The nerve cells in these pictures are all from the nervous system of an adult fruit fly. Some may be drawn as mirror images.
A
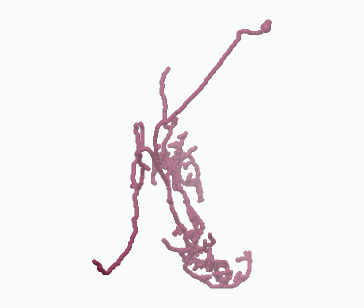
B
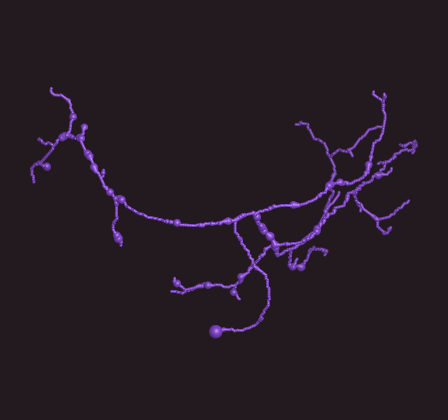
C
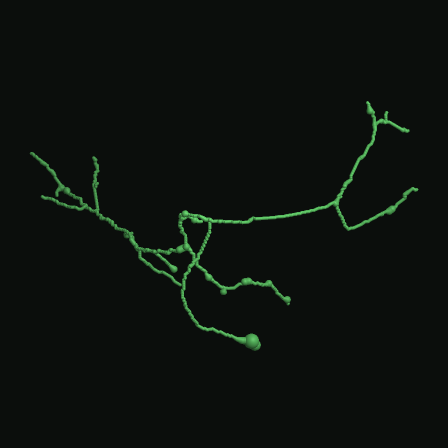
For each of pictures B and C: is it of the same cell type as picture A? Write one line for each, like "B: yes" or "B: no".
B: no
C: no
